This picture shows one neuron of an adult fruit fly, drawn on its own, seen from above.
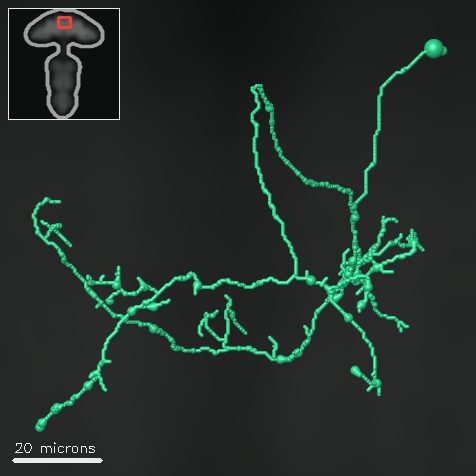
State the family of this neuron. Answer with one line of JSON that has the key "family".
{"family": "hemilineage FLAa2"}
